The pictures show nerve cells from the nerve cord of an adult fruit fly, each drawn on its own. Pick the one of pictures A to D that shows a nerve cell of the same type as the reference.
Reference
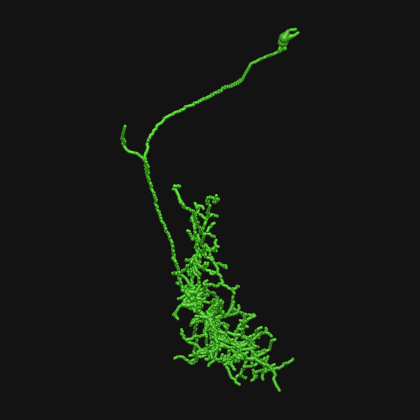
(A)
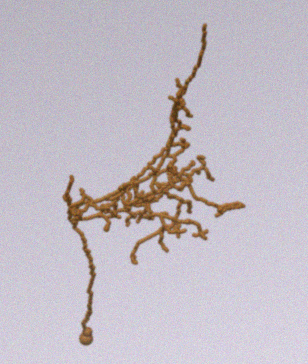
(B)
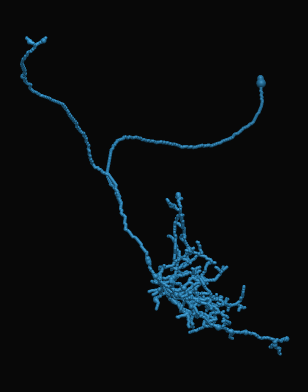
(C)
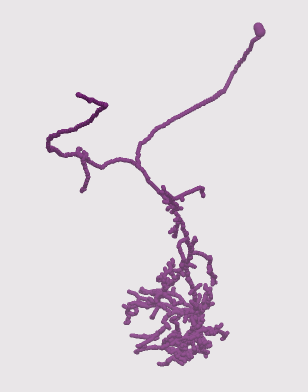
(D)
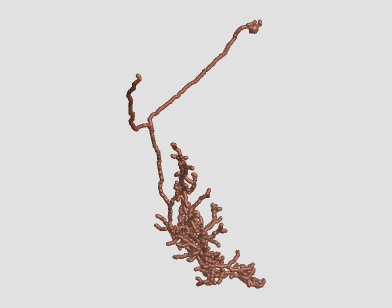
D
